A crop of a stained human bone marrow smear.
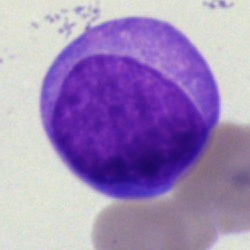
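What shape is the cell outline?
Round and smooth.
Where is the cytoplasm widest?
It forms a crescent, widest above the nucleus.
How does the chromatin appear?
Dark purple, mottled and blotchy.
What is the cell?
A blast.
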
